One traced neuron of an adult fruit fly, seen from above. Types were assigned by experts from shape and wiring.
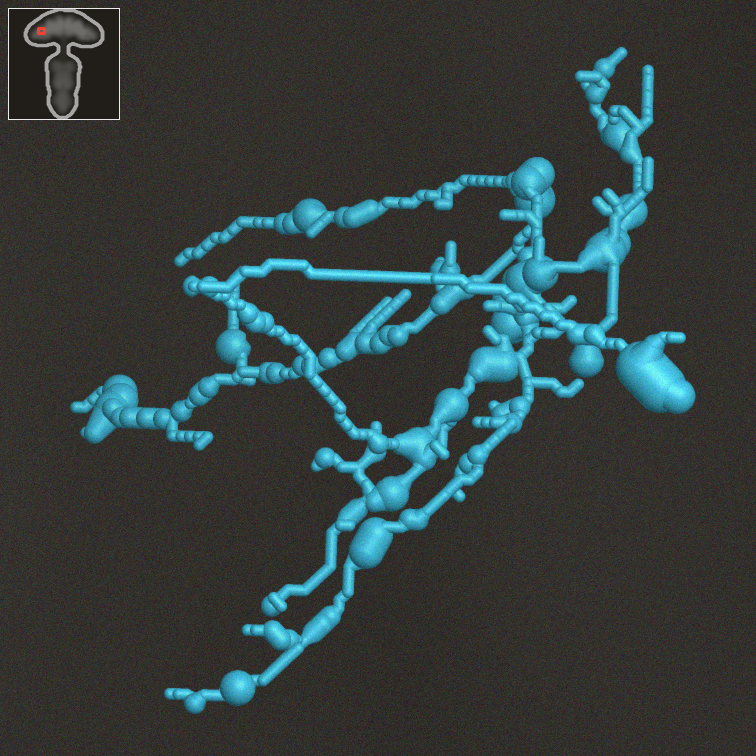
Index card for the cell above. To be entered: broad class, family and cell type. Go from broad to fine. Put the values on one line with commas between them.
optic-lobe intrinsic neuron, Dm, Dm-DRA1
